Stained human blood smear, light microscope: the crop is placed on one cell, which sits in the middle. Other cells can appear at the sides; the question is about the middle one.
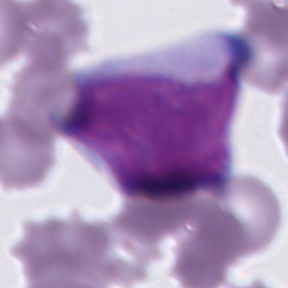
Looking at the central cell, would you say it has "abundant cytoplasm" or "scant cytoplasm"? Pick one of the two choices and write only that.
Scant cytoplasm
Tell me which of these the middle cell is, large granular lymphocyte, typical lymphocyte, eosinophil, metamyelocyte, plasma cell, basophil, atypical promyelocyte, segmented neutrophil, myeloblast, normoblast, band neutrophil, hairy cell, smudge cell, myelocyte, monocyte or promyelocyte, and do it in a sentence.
Positioned in the middle of the crop is a myeloblast.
